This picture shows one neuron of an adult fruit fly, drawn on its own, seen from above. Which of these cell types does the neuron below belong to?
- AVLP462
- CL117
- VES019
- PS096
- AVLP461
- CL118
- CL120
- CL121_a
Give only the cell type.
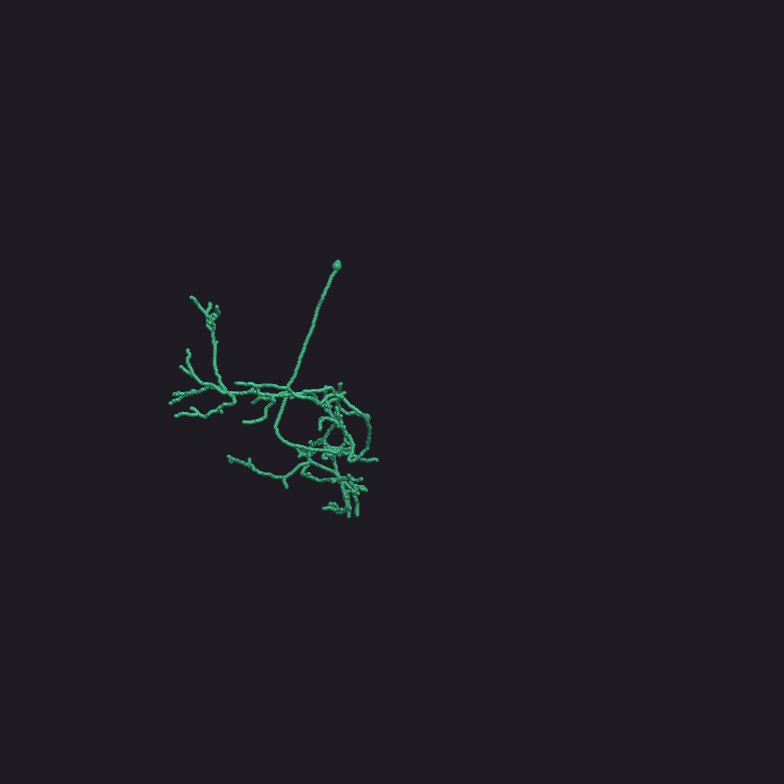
CL117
